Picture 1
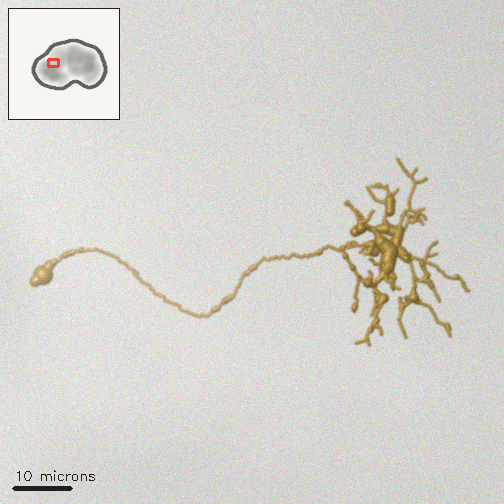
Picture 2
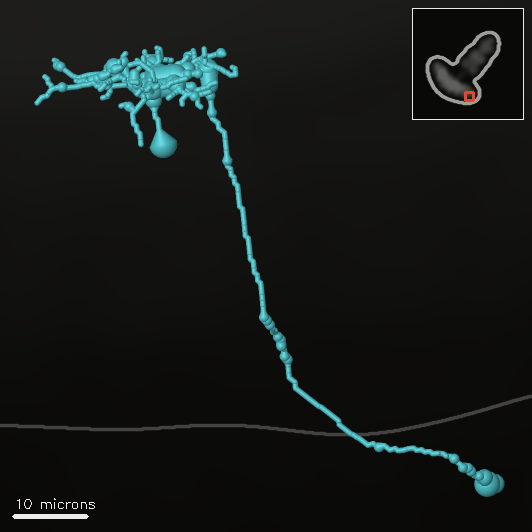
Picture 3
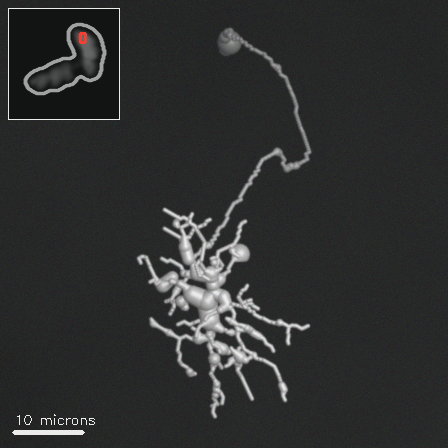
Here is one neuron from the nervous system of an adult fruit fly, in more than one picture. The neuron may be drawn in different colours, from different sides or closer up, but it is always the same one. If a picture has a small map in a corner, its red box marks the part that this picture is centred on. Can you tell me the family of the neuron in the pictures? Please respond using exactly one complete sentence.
Family-wise, the neuron is Dm.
